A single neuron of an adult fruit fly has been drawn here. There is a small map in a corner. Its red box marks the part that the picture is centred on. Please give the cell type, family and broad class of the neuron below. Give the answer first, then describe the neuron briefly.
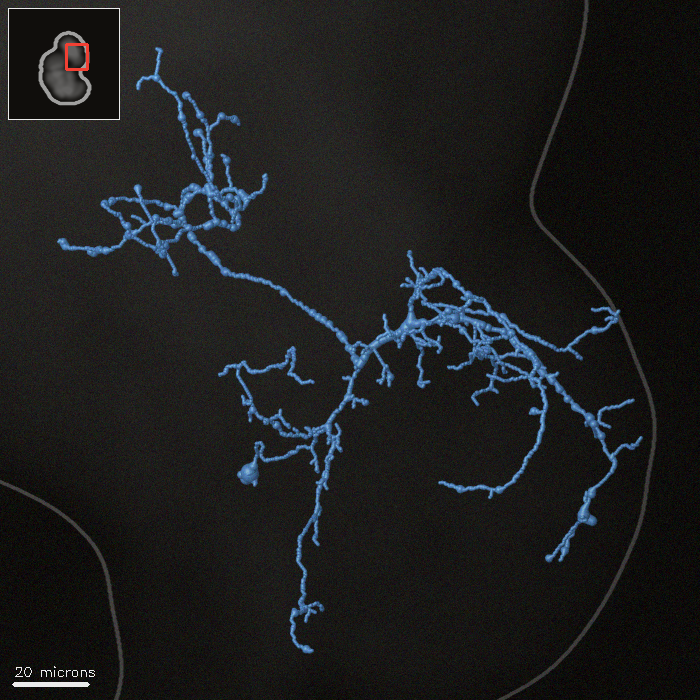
Its cell type is IN01A040. Its family is hemilineage 01A. This is a nerve-cord intrinsic neuron. By the scale bar it is about 170 microns tall in this view. Dozens of branch ends can be seen.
